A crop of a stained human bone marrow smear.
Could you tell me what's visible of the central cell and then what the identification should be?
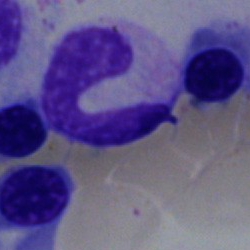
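Start with the outline: roughly round, with a smooth edge. Inside, the nucleus is a thick curved band bent into a C, open to the right. Its lower limb tapers to a small dark point at the right edge. The chromatin is purple and mottled with small paler patches, not evenly smooth. This is a band neutrophil.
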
